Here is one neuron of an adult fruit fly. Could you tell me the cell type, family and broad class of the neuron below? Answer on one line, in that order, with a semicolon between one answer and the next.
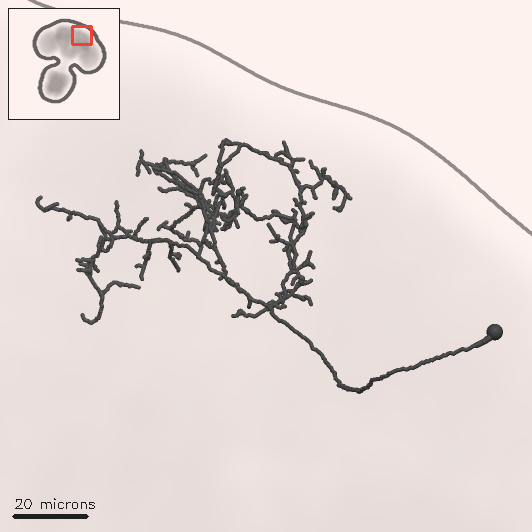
CB3391; hemilineage SLPad1_posterior; central-brain intrinsic neuron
